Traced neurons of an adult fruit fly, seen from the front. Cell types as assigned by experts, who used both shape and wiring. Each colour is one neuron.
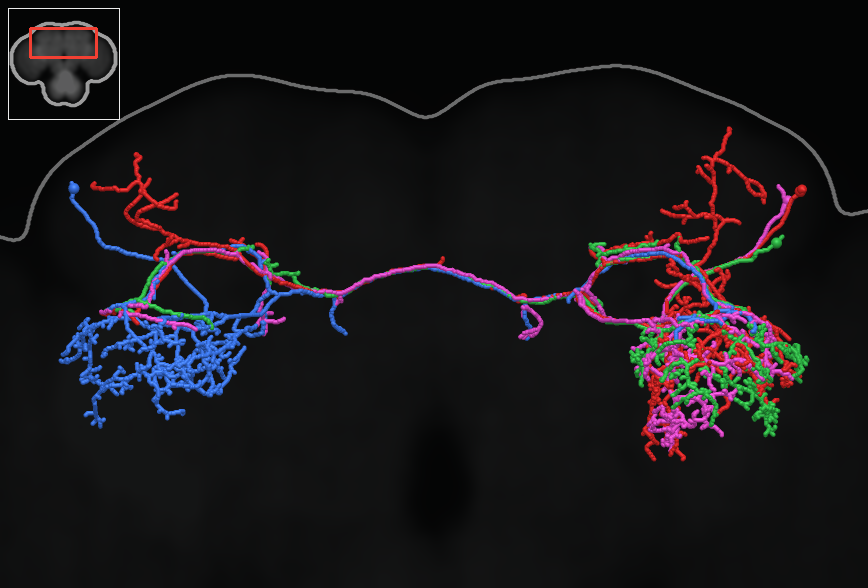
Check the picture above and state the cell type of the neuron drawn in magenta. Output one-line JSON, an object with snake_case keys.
{"cell_type": "CB1911"}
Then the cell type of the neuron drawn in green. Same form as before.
{"cell_type": "CB3569"}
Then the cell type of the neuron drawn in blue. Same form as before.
{"cell_type": "CB3629"}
